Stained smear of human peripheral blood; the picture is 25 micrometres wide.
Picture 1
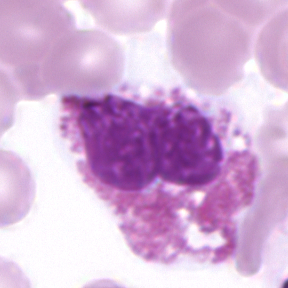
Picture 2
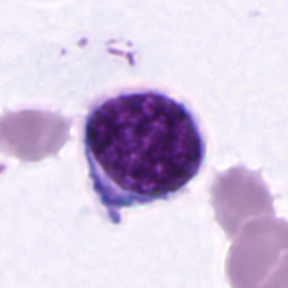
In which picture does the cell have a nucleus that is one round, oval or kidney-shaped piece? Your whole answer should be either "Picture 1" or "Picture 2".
Picture 2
